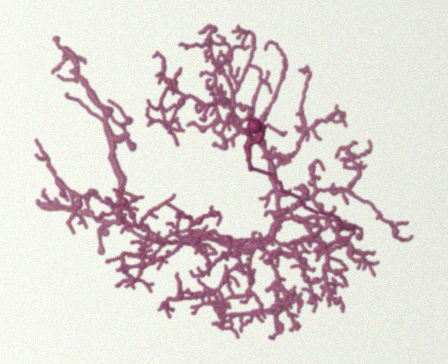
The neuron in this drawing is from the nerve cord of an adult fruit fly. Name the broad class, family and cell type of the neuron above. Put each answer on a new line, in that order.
nerve-cord intrinsic neuron
hemilineage 13B
IN13B026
